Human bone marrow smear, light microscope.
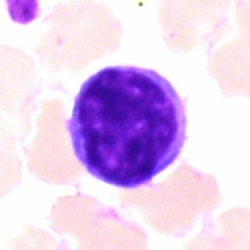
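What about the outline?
Smooth and round.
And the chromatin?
Dark purple and coarsely clumped, with paler patches between the clumps.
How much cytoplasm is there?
Only a thin rim, widest on the right side, with no granules visible.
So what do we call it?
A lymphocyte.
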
